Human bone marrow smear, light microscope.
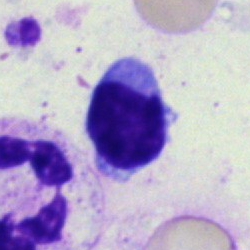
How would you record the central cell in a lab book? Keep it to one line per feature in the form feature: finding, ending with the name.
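Shape: oval, and taller than it is wide, I see
Chromatin: dark purple and dense
Cytoplasm: scant; its widest part caps the nucleus at the top of the cell
Edge: a small pale blue bleb projecting from the right, worth noting
Name: lymphocyte, then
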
